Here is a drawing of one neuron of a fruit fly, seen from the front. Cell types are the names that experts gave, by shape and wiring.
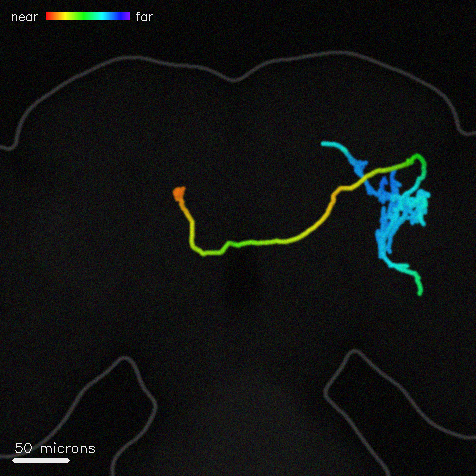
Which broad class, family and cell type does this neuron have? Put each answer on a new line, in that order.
central-brain intrinsic neuron
LoVC
LoVC23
